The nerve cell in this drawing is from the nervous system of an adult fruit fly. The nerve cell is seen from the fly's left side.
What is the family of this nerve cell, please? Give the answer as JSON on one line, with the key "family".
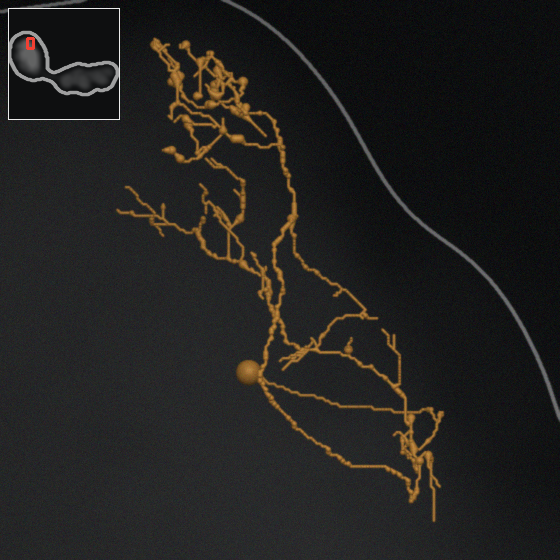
{"family": "hemilineage LHp2"}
